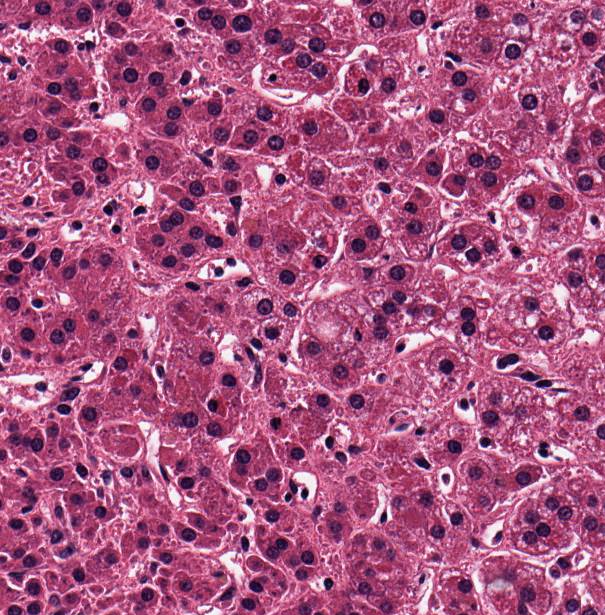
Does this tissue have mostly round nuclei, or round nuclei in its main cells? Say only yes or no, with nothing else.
Yes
